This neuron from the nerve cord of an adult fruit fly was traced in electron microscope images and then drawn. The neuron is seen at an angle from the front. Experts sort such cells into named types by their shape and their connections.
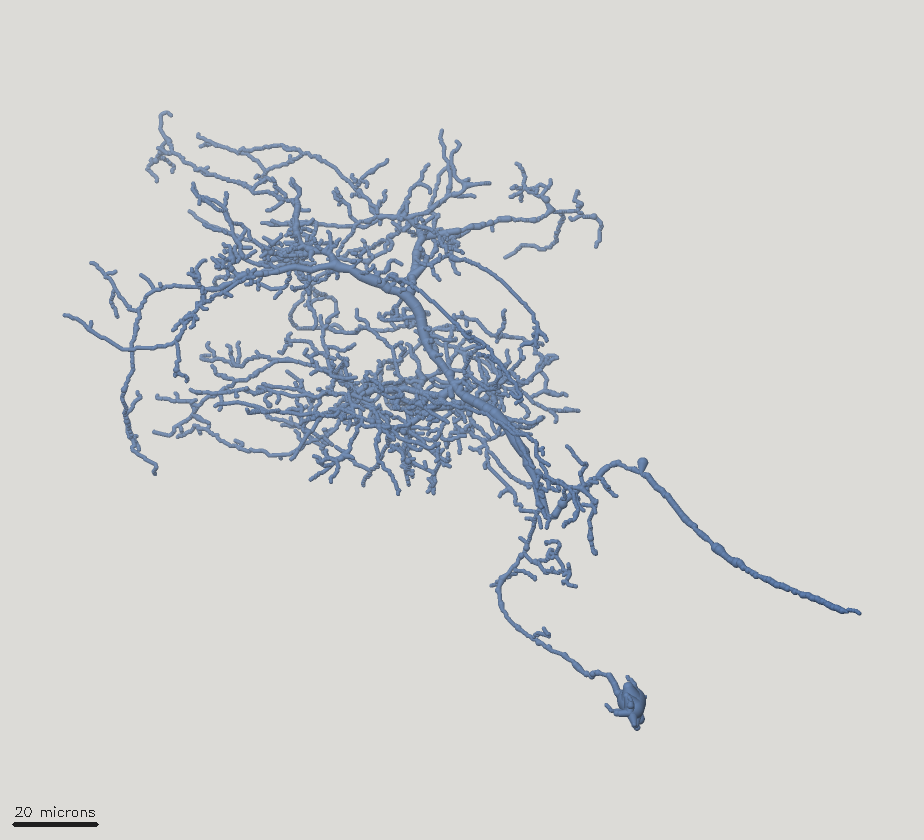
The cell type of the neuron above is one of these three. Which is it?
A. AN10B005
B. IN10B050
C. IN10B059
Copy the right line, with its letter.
A. AN10B005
